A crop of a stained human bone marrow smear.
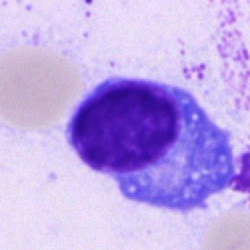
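Plasma cell at centre; stained bone marrow smear. Chromatin deep purple, densely stained throughout the nucleus. Moderate rim of blue cytoplasm, mainly right of the nucleus. Several small clear vacuoles in the cytoplasm. Outline irregular, angular on the right side.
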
